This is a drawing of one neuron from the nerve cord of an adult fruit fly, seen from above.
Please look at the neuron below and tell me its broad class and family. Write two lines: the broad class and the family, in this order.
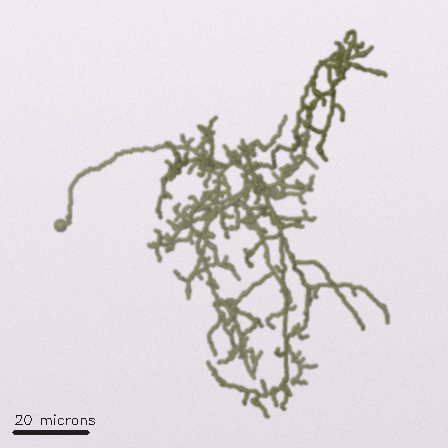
nerve-cord intrinsic neuron
hemilineage 13B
